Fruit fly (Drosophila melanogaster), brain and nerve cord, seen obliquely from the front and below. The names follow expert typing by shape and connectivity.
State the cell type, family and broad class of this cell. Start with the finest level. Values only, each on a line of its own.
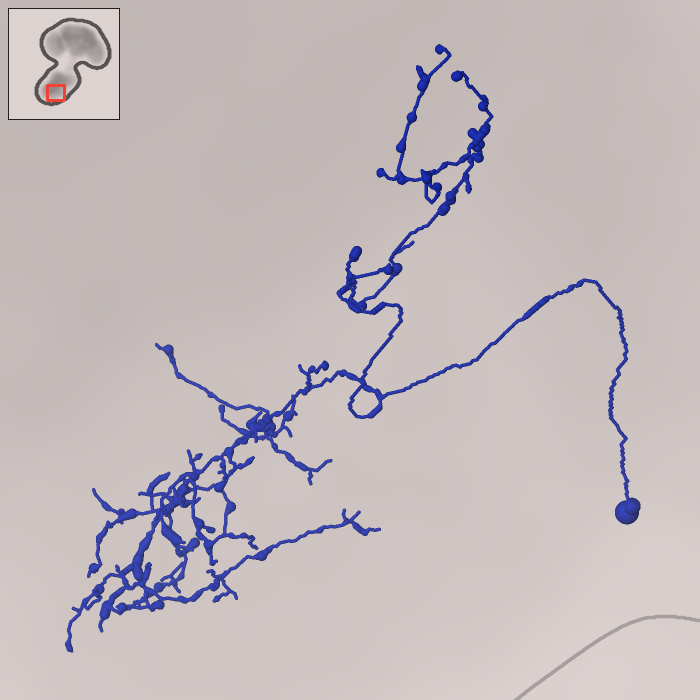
IN09A051
hemilineage 09A
nerve-cord intrinsic neuron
